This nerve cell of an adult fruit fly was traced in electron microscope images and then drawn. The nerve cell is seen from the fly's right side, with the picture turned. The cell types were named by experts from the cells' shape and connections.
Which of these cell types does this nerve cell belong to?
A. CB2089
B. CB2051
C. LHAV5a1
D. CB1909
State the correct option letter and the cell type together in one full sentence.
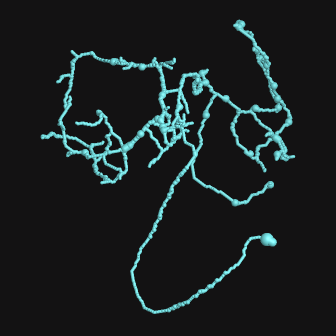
The nerve cell is of the CB2051 cell type, which is option B.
